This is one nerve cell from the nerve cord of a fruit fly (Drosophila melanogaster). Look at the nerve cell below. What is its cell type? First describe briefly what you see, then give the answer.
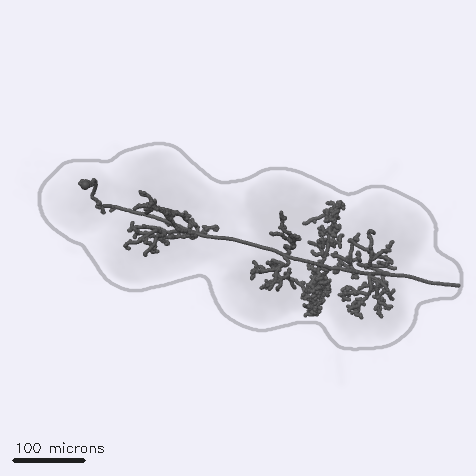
By the scale bar it is about 550 microns wide in this view. In this view it is more than twice as wide as it is tall. This is an ascending neuron. Its cell type is AN05B099.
